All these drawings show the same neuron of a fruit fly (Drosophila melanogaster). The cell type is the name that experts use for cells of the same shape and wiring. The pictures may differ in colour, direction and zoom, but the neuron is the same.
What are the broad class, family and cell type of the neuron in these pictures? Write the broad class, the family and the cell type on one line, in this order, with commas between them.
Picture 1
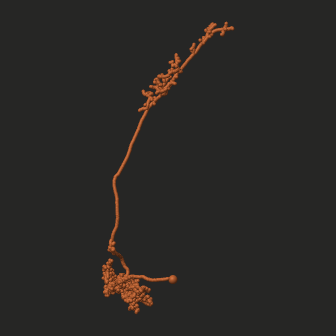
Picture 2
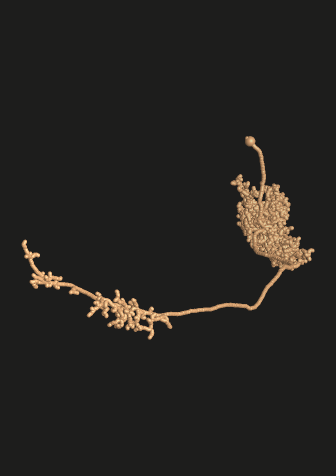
descending neuron, DNp, DNp55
